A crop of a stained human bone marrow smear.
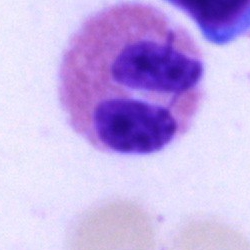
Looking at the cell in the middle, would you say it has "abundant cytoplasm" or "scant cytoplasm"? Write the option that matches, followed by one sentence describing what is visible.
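Abundant cytoplasm. The cytoplasm is plentiful and pink.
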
